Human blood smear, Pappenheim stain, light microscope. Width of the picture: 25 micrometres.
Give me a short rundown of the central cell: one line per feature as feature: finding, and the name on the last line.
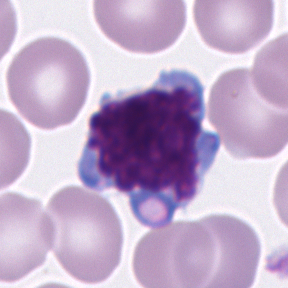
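Nucleus: a single unlobed mass, angular, roughly square
Chromatin: dark purple, coarsely clumped
Cytoplasm: scant, just a thin patchy rim
Body: small, round, pale pink, in the blue cytoplasm at the lower edge
Name: typical lymphocyte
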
